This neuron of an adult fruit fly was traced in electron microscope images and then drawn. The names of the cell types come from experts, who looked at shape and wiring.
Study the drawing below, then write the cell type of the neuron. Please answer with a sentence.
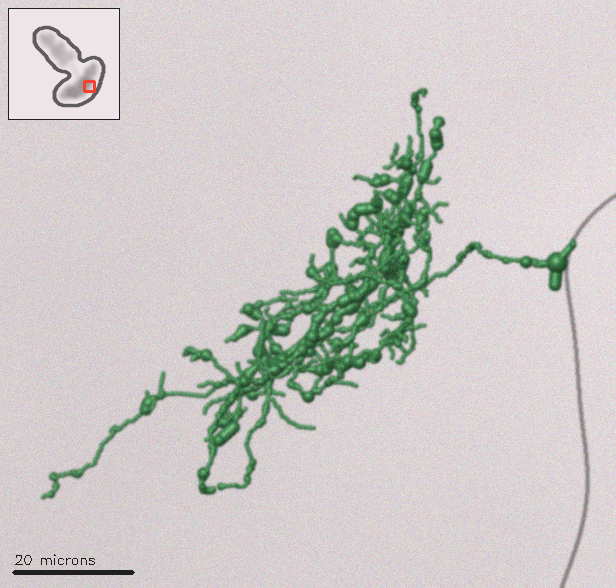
The cell type is GNG608.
